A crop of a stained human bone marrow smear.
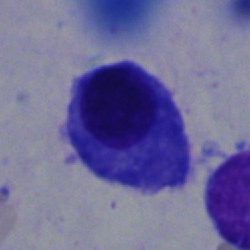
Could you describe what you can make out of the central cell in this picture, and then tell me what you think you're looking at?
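Look first at the nucleus: it lies off-centre, toward the upper left of the cell, with dark purple, dense chromatin. Now the cytoplasm: deep blue, and widest below and to the right of the nucleus. You are looking at a plasma cell.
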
